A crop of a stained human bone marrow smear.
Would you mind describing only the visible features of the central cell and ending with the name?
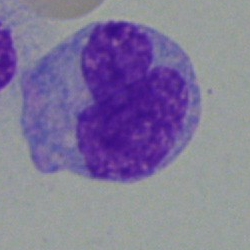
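The nucleus is folded, and a deep notch cuts into its upper edge. It lies toward the right side of the cell. The cytoplasm is moderate in amount and widest on the left. The outline is roughly round, bulging slightly at the lower left. This cell is a monocyte.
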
